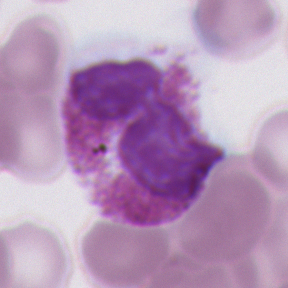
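Eosinophil, central cell, stained peripheral blood smear. Nucleus of two large lobes, at upper left and lower right. Lower-right lobe reaching the right edge of the cell. Pale, granule-poor cytoplasm to the left of the lower-right lobe. Loose granules scattered just beyond the cell outline, top right.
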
